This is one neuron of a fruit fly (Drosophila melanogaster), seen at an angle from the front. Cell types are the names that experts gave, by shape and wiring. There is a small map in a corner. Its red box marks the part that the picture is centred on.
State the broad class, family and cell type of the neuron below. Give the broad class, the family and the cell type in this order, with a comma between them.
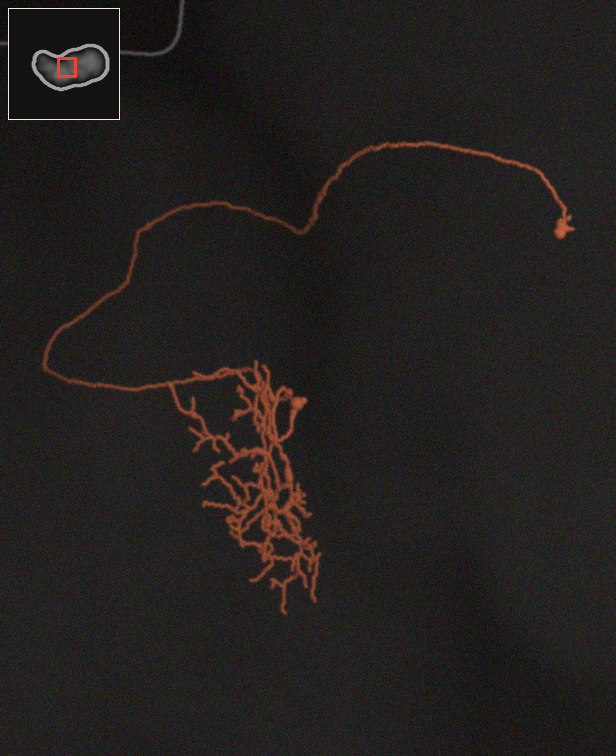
visual projection neuron, MeTu, MeTu3c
